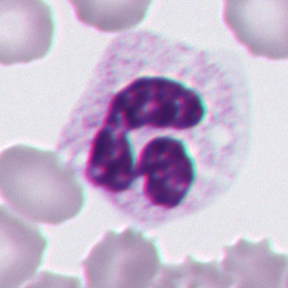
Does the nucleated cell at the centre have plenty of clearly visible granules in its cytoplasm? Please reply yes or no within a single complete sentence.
Yes, visible granules are present in great number in its cytoplasm.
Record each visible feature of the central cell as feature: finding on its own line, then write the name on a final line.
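Cell shape: roughly round
Nuclear lobes: three
Largest lobe: across the top of the nucleus
Chromatin: dark purple
Identification: segmented neutrophil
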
